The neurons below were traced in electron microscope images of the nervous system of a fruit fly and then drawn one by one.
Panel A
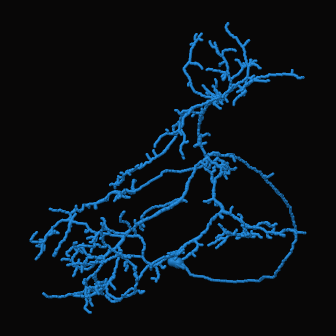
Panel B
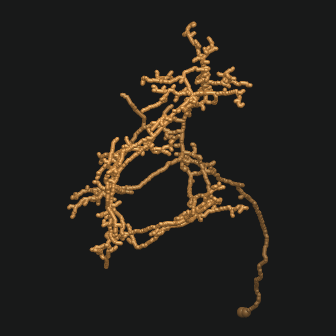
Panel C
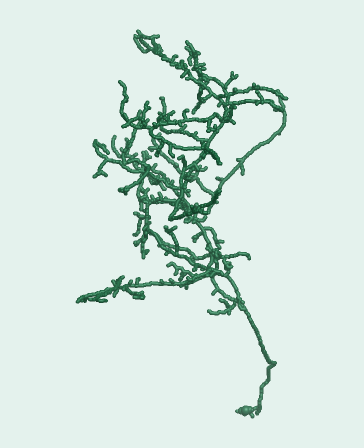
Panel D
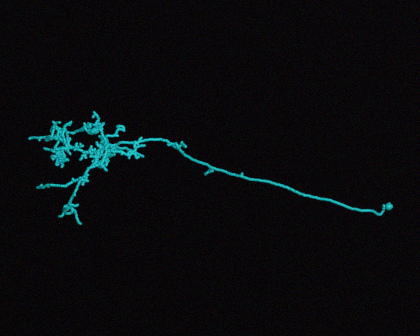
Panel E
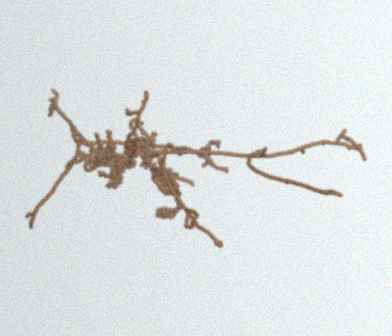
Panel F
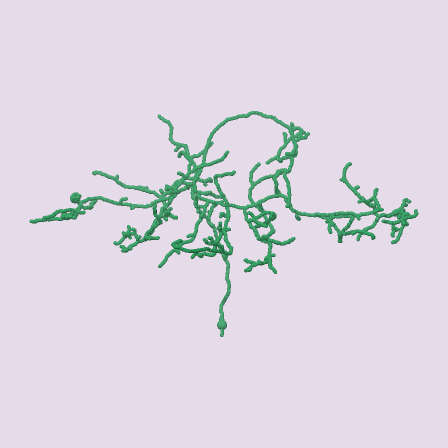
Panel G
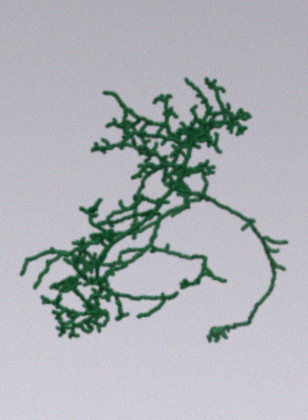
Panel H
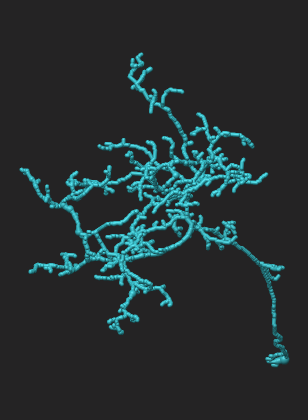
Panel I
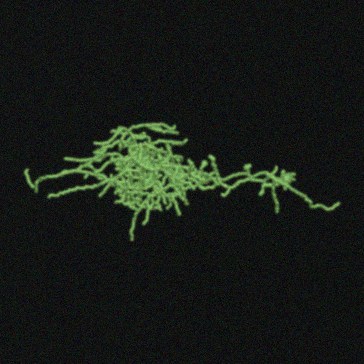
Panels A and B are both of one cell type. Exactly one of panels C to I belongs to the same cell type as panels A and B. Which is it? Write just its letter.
G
